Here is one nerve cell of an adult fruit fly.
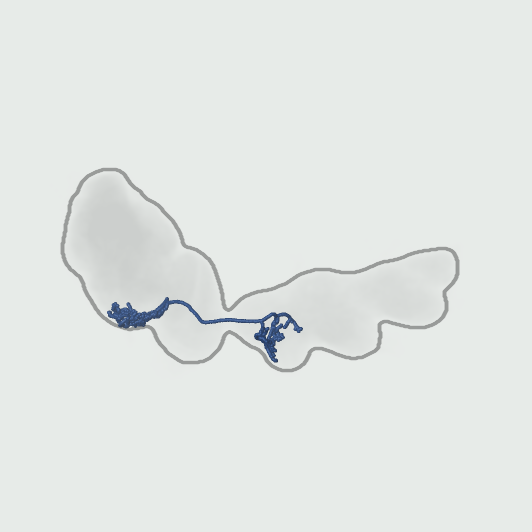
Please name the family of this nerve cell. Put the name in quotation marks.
"hemilineage MX12"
